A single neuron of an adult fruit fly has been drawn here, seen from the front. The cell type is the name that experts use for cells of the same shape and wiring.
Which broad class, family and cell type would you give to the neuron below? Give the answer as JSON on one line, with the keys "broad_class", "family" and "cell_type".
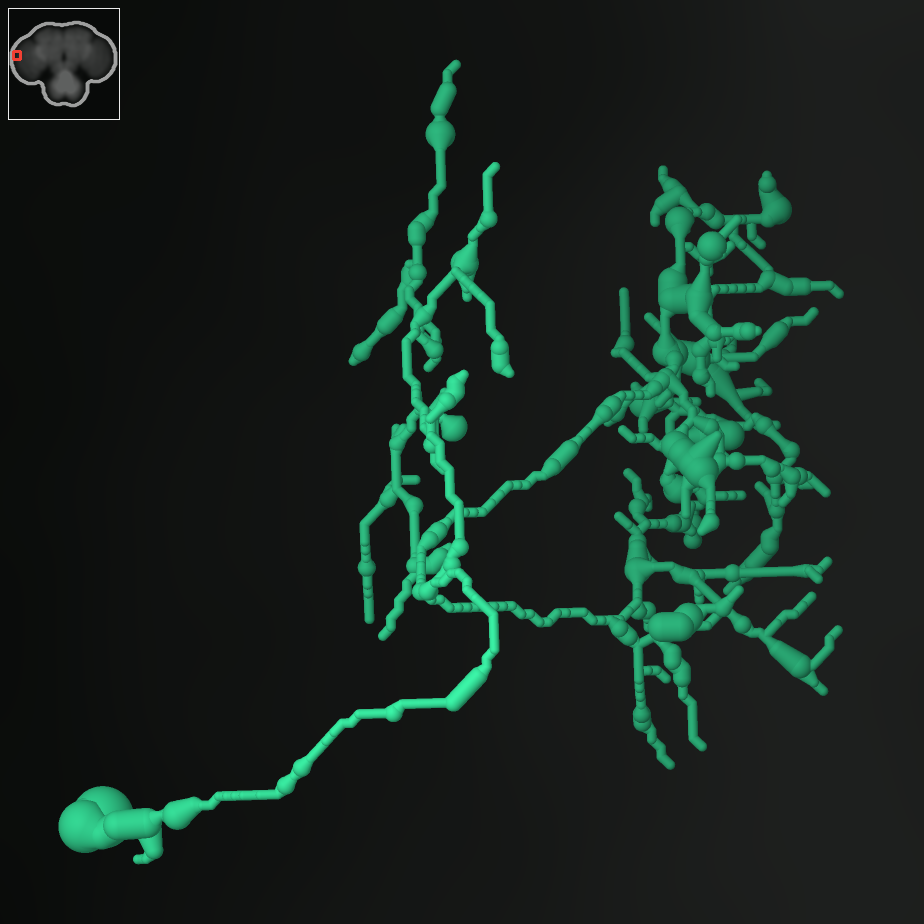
{"broad_class": "optic-lobe intrinsic neuron", "family": "Dm", "cell_type": "Dm10"}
